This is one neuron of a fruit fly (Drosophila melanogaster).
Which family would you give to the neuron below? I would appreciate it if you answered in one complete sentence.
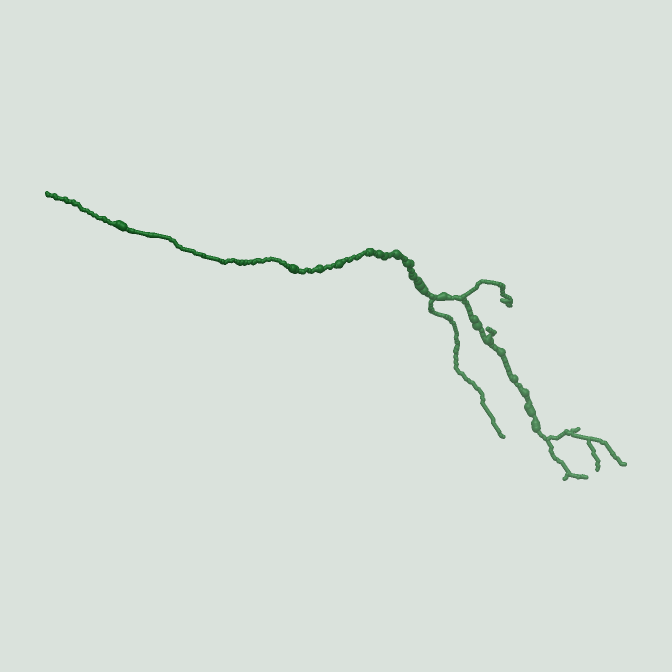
This neuron is within the family class gustatory.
